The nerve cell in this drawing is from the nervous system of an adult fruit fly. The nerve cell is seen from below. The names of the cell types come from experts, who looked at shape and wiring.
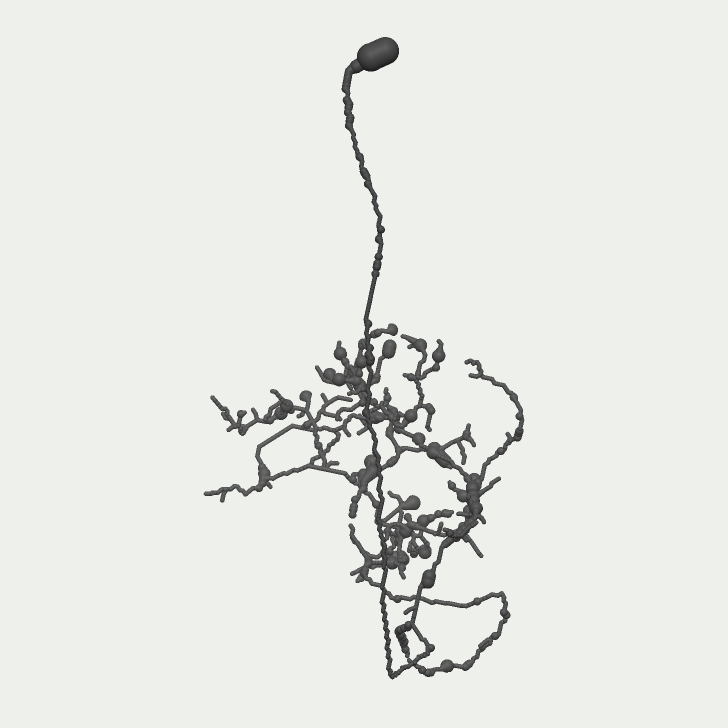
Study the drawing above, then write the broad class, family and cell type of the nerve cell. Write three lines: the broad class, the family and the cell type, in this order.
central-brain intrinsic neuron
hemilineage SLPal1
SLP016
